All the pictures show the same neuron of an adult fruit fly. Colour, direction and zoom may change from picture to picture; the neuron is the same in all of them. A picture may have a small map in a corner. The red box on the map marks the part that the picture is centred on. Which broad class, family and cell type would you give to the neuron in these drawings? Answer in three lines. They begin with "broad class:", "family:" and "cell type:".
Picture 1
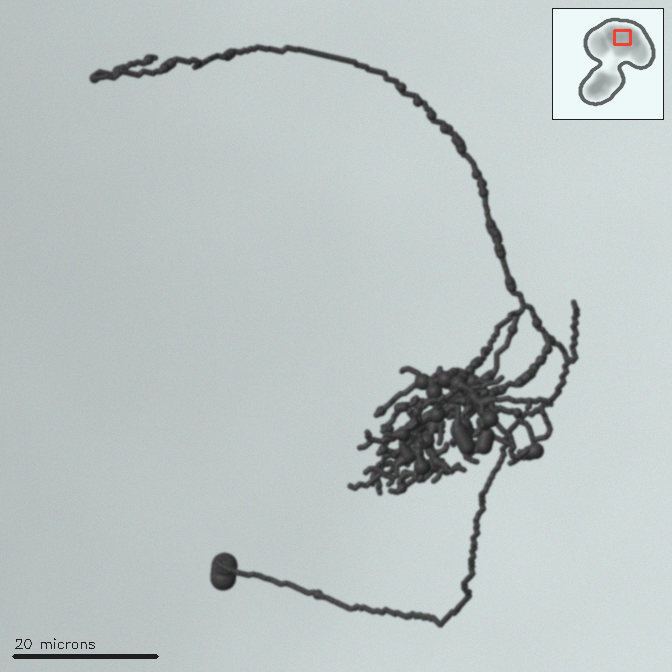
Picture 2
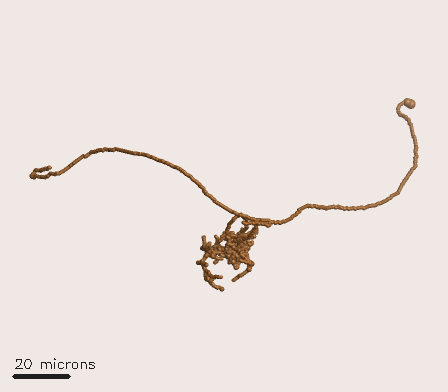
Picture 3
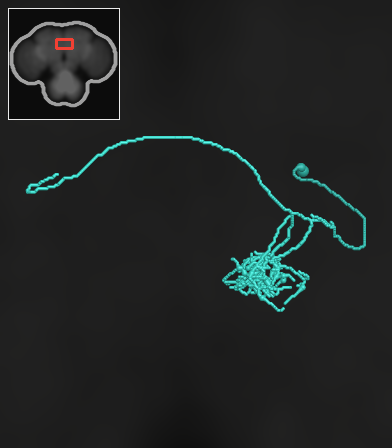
broad class: central-brain intrinsic neuron
family: class CX
cell type: FC1F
